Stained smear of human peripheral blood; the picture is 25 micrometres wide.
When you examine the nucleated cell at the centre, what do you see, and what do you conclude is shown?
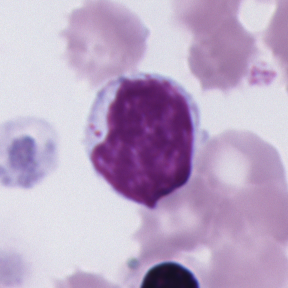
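Start with the nucleus, which is roughly round but has a shallow notch on its left side. Its chromatin is deep purple, coarsely mottled with paler patches. See how the nucleus sits off-centre, toward the right of the cell. The cytoplasm shows no vacuoles. What you have here is a typical lymphocyte.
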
